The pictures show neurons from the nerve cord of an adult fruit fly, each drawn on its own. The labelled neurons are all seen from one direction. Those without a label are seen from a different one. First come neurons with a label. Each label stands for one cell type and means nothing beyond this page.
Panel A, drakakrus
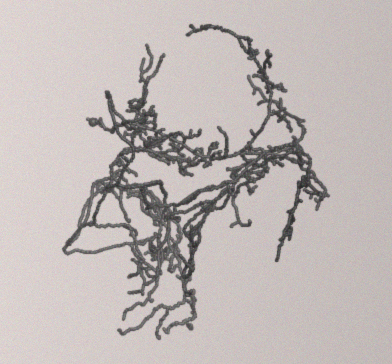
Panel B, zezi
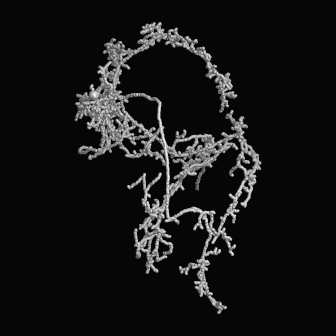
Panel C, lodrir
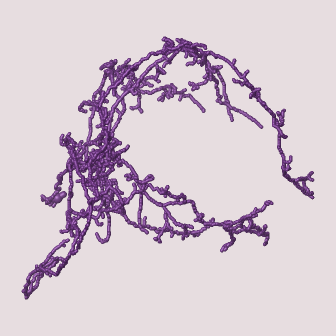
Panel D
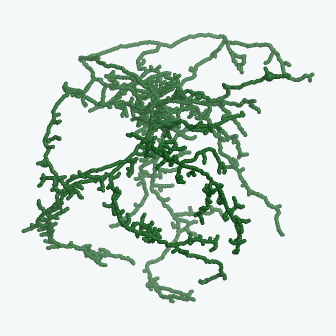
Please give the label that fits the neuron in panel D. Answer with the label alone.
lodrir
